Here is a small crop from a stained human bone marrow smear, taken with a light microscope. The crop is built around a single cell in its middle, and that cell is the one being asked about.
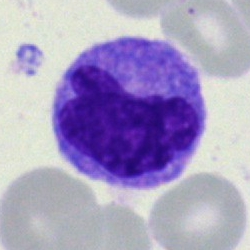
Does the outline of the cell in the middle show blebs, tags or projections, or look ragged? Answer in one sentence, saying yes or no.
No, the cell does not have a rough edge, as its outline is smooth.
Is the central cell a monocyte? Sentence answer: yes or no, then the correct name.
Yes, the cell that the crop is centred on is a monocyte.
